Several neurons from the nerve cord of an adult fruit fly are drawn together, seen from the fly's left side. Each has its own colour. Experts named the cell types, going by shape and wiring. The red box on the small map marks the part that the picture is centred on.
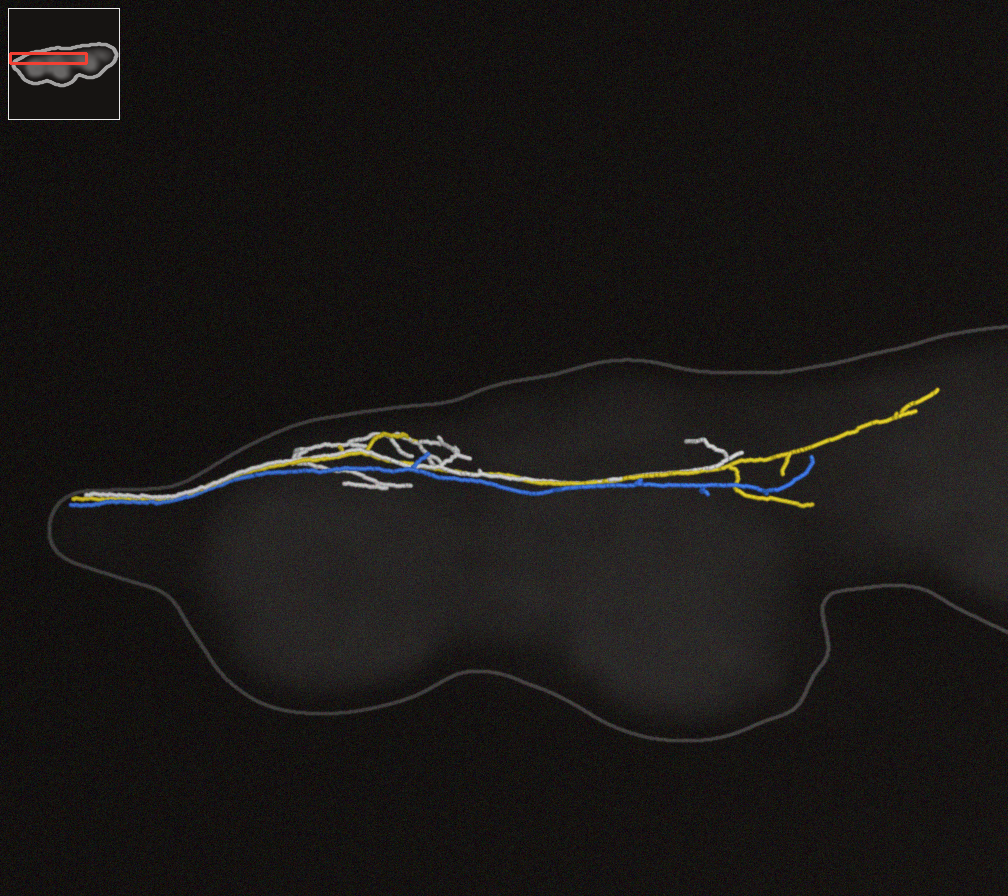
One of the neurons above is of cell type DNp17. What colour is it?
yellow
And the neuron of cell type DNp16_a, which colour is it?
white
